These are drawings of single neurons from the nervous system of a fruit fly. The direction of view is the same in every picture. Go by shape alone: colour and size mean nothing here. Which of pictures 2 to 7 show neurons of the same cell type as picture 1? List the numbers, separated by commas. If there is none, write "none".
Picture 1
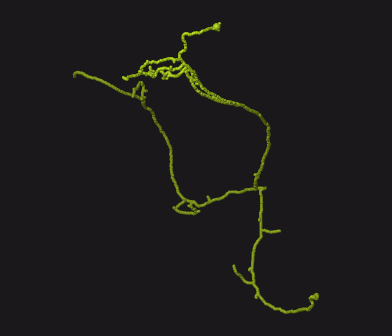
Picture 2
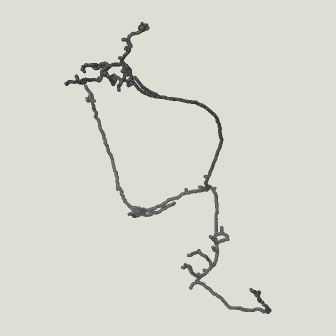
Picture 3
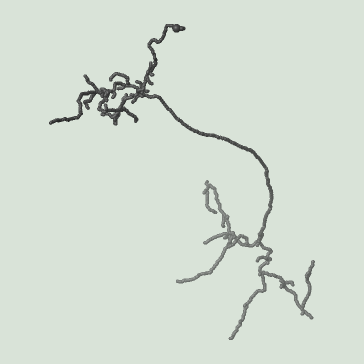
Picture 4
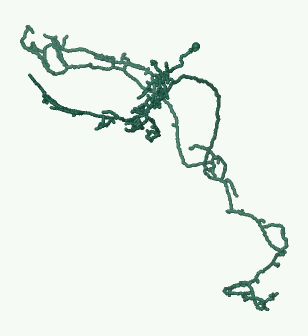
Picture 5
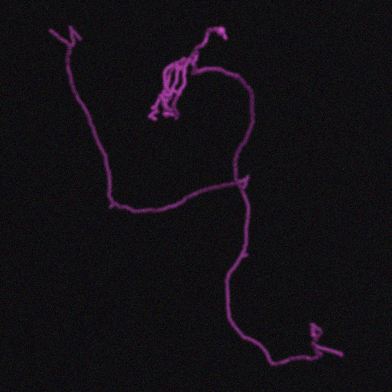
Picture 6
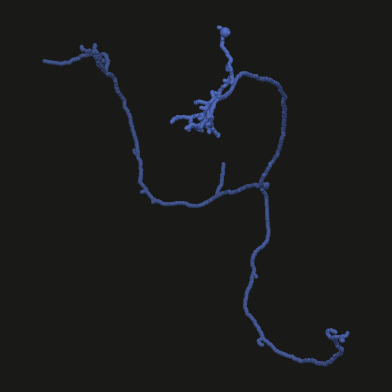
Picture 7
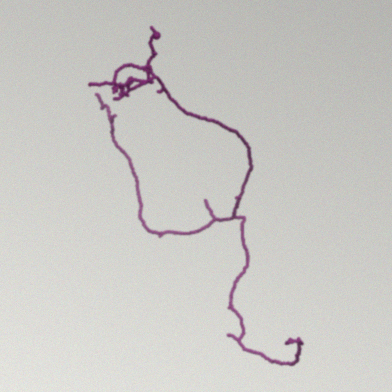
2, 5, 6, 7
